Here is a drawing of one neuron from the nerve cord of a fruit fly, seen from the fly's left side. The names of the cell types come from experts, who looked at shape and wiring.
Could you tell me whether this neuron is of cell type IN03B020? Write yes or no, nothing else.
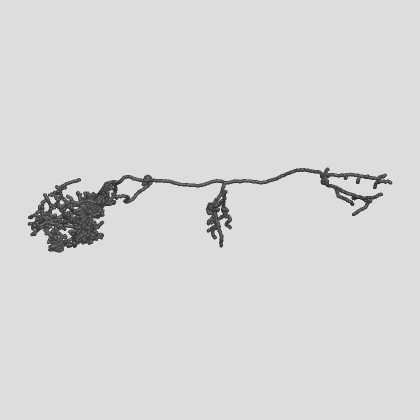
yes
